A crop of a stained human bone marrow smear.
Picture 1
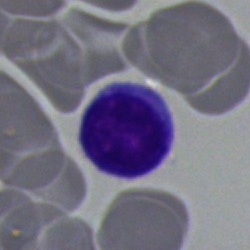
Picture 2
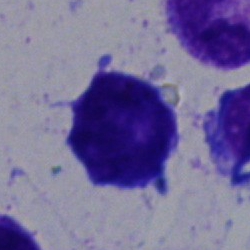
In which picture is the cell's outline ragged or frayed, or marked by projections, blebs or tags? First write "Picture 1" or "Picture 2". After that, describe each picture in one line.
Picture 2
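Picture 1: The cell outline is round and smooth.
Picture 2: A small dark knob-like projection sticks out from the lower right edge of the cell.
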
